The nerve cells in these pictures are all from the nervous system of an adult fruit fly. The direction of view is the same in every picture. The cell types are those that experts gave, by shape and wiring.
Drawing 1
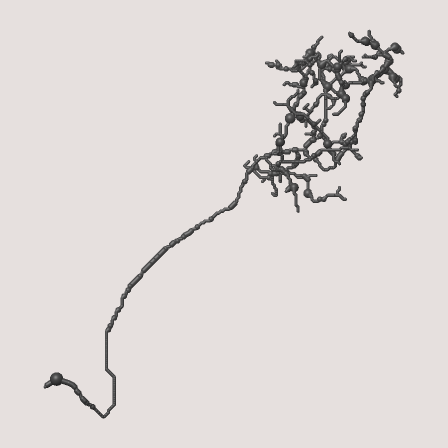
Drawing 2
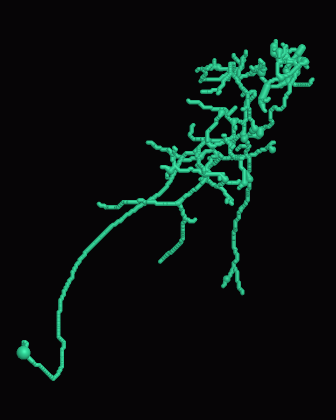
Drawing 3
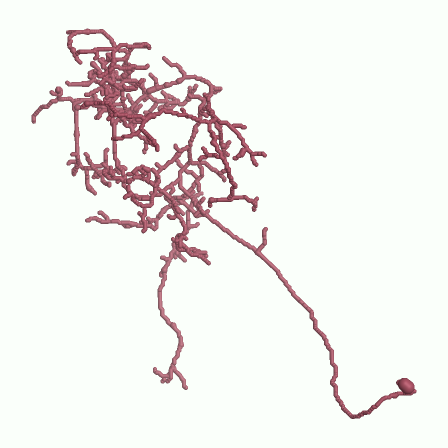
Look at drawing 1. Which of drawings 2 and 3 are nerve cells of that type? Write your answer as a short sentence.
Drawing 2 and drawing 3 are of the same cell type.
